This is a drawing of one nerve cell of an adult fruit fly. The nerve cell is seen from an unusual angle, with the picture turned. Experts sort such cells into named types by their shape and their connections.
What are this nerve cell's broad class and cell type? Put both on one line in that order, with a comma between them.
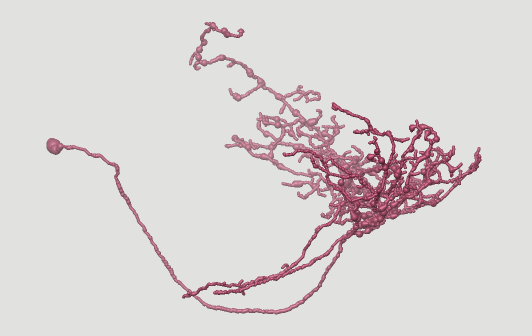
central-brain intrinsic neuron, SLP062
